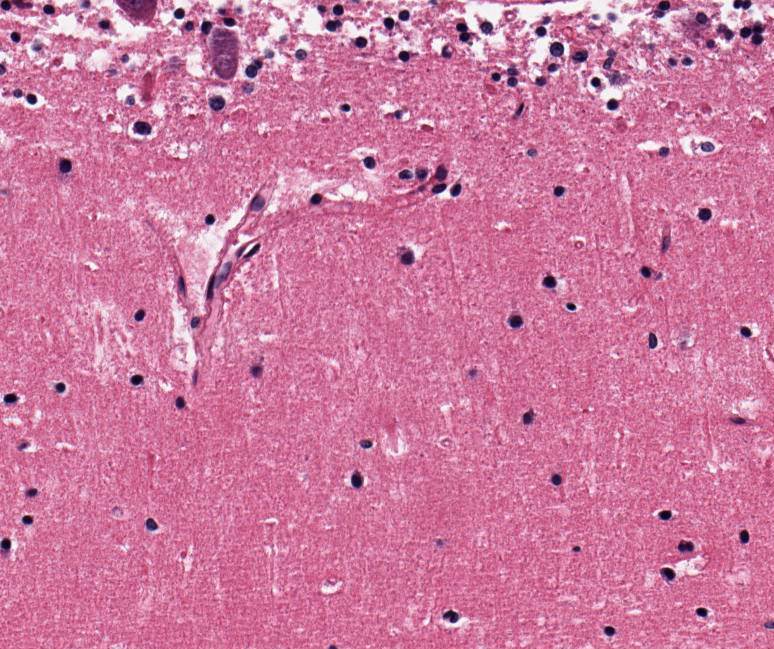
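Cerebellum. A narrow band along the top edge is crowded with small dark round nuclei; elsewhere the pink neuropil is pale, its nuclei small, round, dark, single and widely spaced. At the top left edge lies a large cell body with abundant purple cytoplasm. A vessel is edged by narrow clear space, not a cuff of cells.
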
